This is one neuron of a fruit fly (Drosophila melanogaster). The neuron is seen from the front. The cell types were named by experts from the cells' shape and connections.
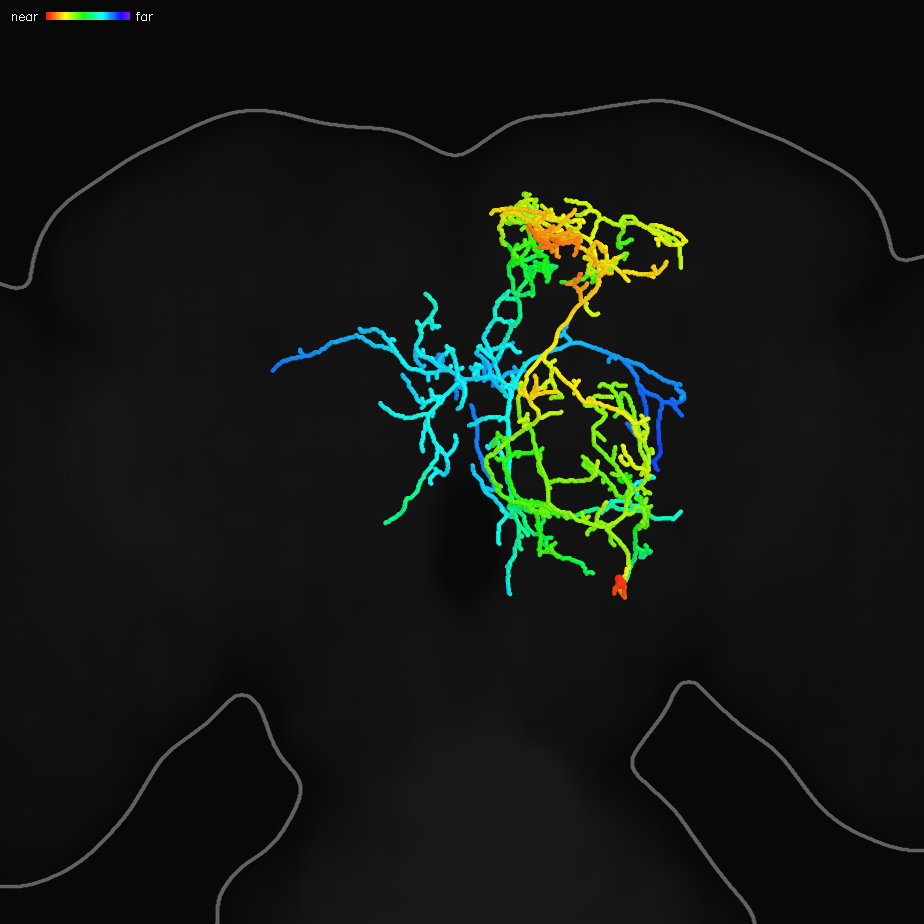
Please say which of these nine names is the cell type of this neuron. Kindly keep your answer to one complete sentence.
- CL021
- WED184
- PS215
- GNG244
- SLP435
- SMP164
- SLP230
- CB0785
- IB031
With respect to cell type, this neuron is SMP164.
